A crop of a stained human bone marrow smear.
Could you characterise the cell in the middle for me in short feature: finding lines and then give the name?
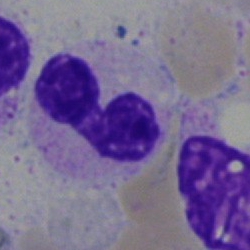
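Outline: roughly round, smooth, faint border
Chromatin: dark purple, dense, coarse
Cytoplasm: plentiful, pale greyish-lilac
Granules: fine, scattered, pinkish-purple
Name: segmented neutrophil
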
